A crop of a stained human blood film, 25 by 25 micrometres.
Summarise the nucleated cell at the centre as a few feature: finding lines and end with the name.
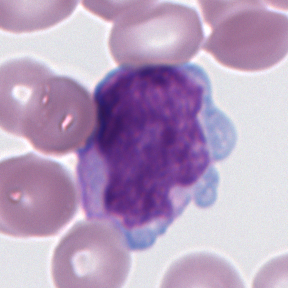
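Outline: irregular, not smoothly round
Nucleus: one irregular mass, no separate lobes
Nuclear share: fills most of the cell
Surface: rounded pale blue blebs bulging from the right side
Identity: atypical promyelocyte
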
